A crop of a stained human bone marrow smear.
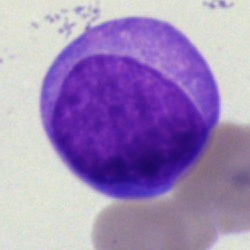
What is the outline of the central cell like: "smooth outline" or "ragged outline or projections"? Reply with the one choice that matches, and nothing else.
Smooth outline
